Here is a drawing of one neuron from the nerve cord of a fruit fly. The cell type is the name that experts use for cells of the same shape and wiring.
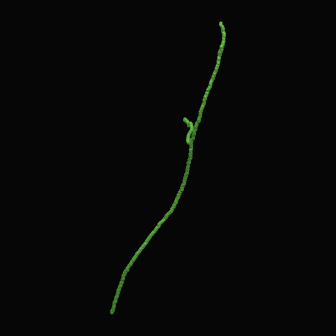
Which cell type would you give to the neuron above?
DNg106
